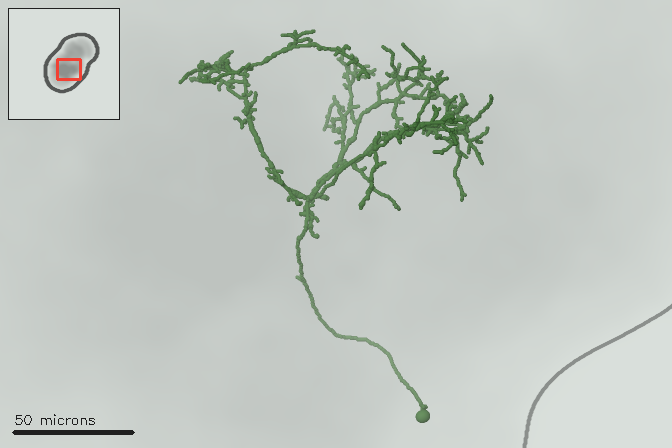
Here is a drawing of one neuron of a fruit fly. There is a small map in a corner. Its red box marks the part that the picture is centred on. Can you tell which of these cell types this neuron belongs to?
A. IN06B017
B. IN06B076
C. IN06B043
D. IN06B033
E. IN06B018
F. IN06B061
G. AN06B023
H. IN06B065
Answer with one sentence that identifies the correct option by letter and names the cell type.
The cell type of the neuron is given by option F, IN06B061.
